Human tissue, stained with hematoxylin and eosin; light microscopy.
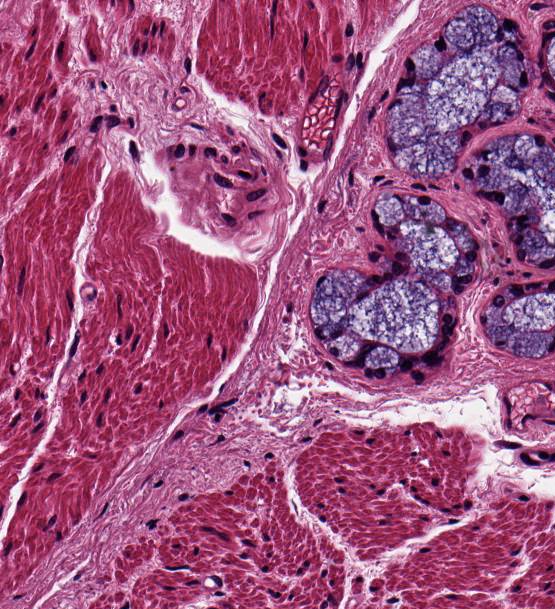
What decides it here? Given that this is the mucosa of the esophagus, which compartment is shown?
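What I'm looking at is smooth muscle: the deep pink bundles filling the left side and the bottom. On the left they're cut lengthwise, and at the bottom more nearly across.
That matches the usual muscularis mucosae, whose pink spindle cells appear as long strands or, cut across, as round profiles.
Upper right, lobules of pale glands have foamy bluish-grey cytoplasm typical of mucous cells, with small dark nuclei flattened against the outer edges of the acini.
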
